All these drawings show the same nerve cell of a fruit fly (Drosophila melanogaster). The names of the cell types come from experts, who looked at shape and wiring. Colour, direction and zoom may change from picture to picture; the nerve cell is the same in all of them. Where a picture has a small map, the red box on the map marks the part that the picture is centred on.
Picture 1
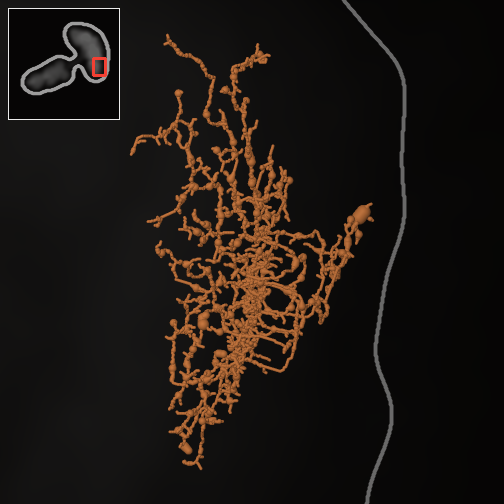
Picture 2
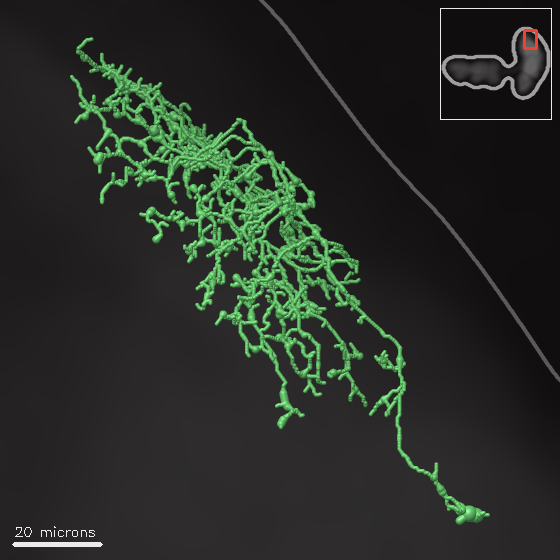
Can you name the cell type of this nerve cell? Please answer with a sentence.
The cell type is Dm20.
